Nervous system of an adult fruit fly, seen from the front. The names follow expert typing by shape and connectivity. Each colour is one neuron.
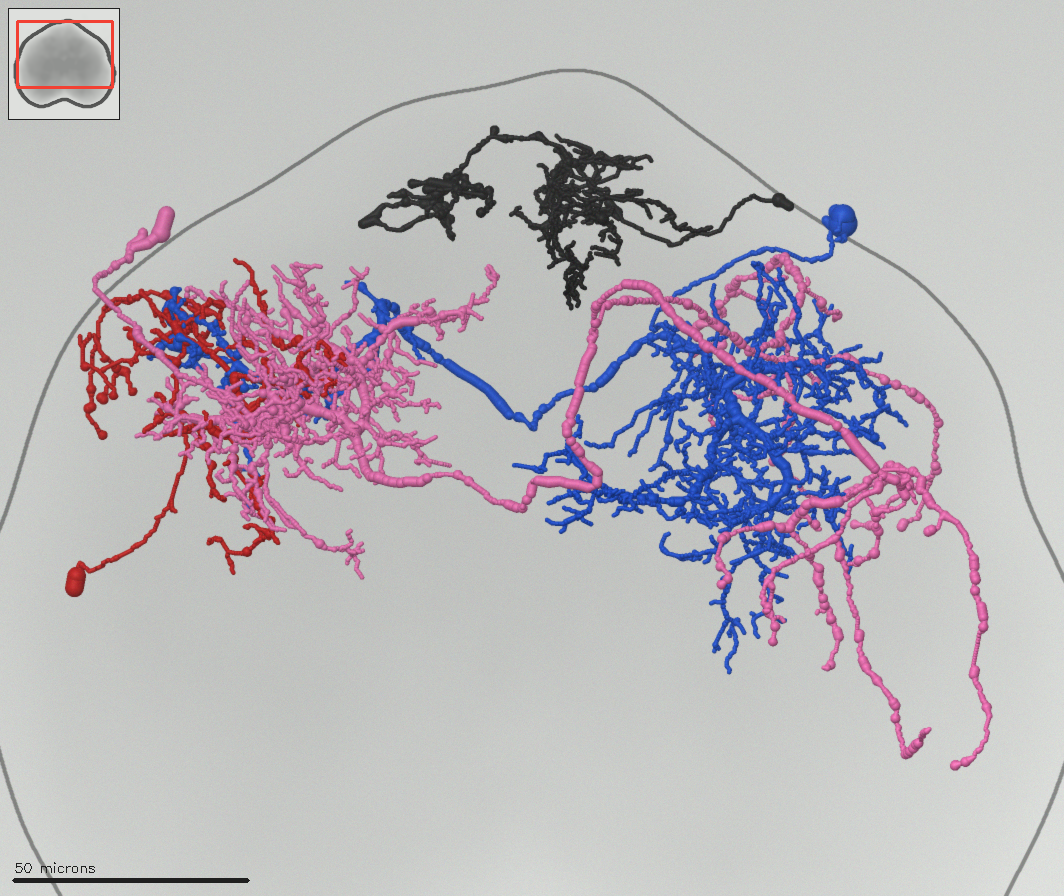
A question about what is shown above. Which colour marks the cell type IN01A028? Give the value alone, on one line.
blue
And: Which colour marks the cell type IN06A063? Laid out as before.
black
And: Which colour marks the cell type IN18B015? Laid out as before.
pink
